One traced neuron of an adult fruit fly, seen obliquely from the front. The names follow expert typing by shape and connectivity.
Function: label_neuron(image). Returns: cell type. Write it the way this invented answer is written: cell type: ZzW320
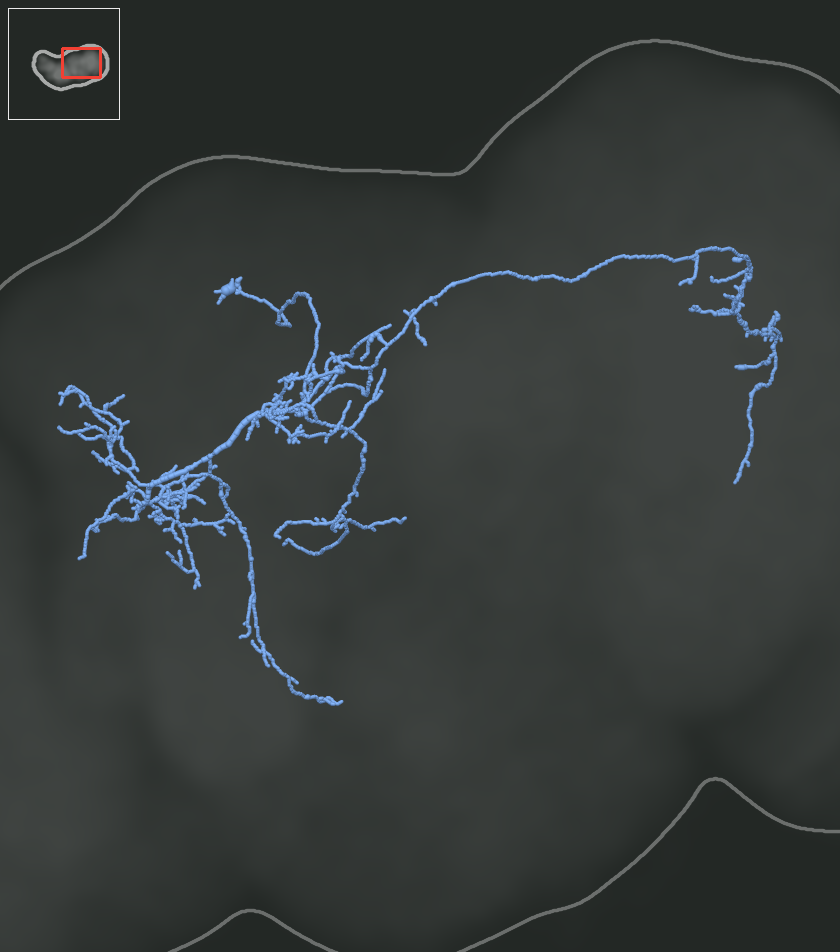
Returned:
cell type: pC1_1a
